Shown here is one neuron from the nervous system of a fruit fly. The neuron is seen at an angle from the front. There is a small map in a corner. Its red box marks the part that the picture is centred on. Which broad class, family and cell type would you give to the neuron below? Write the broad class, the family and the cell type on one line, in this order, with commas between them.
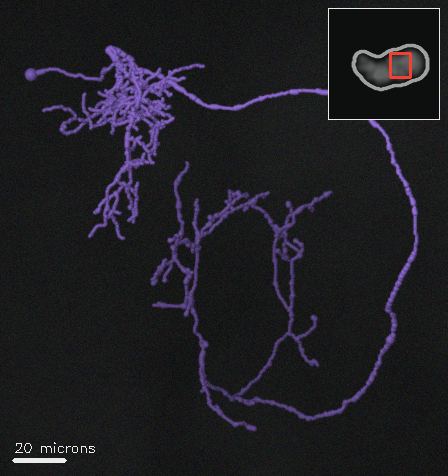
central-brain intrinsic neuron, hemilineage SMPpv1, CL216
